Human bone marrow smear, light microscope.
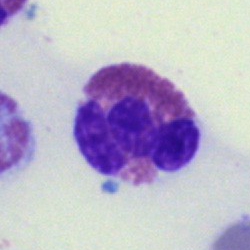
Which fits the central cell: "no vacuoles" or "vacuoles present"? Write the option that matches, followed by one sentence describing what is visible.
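No vacuoles. No vacuoles are seen in the cytoplasm.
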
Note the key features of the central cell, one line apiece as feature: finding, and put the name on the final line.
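Outline: roughly round
Chromatin: dense, staining dark purple
Cytoplasm: filled with coarse pink-purple granules
Granule placement: most of the granular cytoplasm capping the nuclear lobes from above
Name: eosinophil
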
